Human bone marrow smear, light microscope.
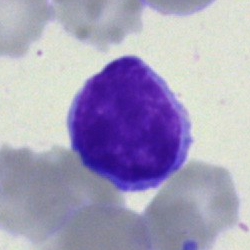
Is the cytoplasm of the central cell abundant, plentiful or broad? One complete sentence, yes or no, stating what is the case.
No, most of the cell is taken up by its nucleus.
